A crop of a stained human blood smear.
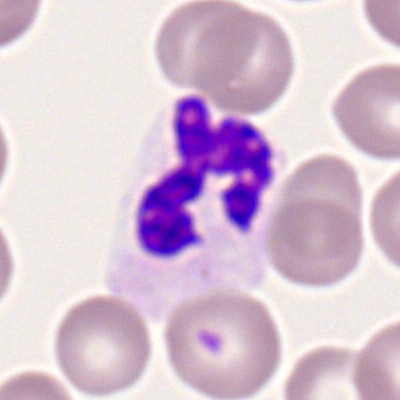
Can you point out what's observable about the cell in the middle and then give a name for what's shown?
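Chromatin dense, coarsely clumped, dark purple. Cytoplasm very pale pinkish-lilac, broadest below the nucleus. Outline irregular, narrowing toward the top. This is a segmented neutrophil.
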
